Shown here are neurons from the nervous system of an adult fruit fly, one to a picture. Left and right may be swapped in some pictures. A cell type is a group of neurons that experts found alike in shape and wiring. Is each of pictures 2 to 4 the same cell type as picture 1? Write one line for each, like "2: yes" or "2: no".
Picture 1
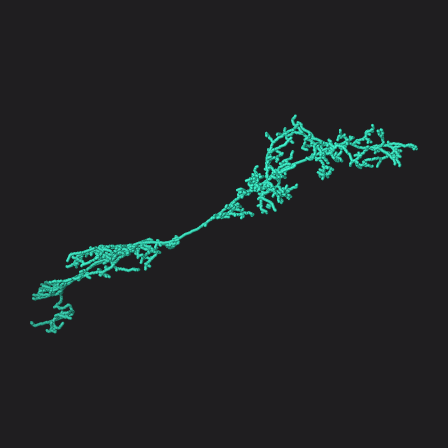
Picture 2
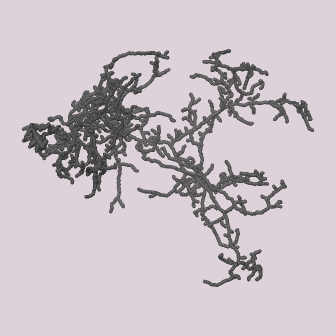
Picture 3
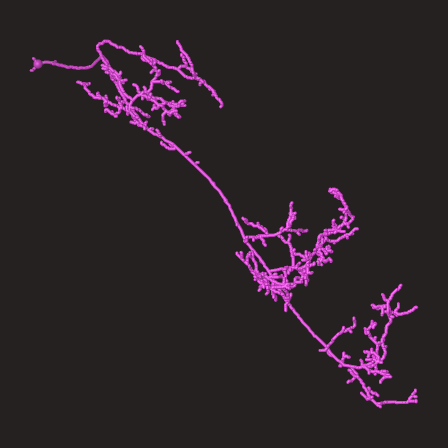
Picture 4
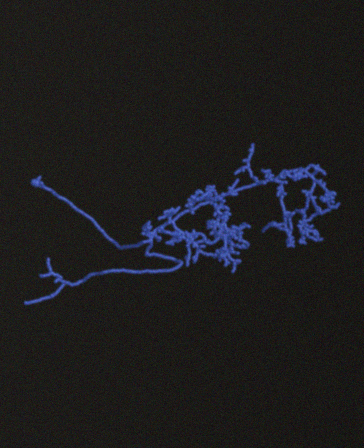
2: no
3: yes
4: yes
